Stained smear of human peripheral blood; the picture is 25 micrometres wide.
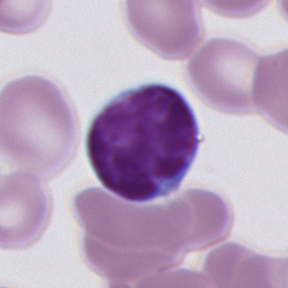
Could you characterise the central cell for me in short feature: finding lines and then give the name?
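Outline: round and smooth all the way round
Nucleus: round, with no lobes and no deep notch
Chromatin: dark purple, coarsely clumped, paler patches between the clumps
Cytoplasm: pale blue wherever it is visible
Nuclear share: about 90% of the cell's area
Name: typical lymphocyte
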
